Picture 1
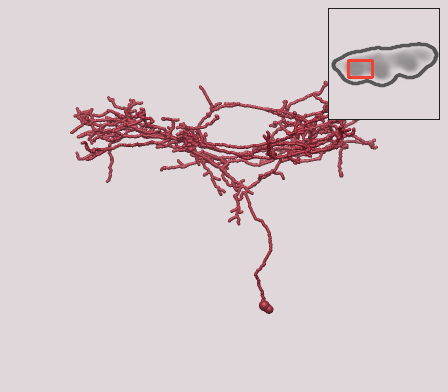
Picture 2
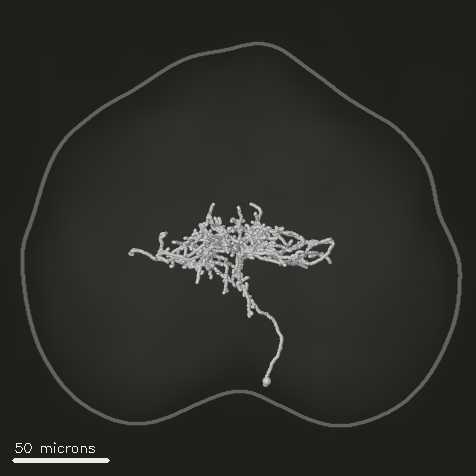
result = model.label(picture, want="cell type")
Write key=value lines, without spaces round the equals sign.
cell_type=IN05B051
